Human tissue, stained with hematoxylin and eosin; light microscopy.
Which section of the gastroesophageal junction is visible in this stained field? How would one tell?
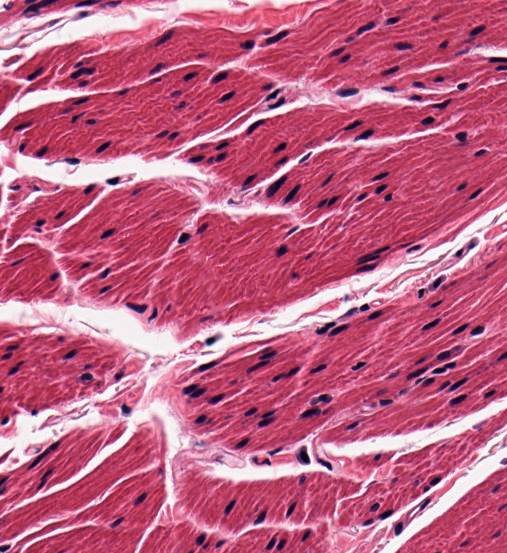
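What you're looking at is smooth muscle. Notice that the fibres are cut lengthwise and run roughly parallel, slanting obliquely across the field.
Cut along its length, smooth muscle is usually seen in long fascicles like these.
Look closely at the cytoplasm: it is deep pink with a fine lengthwise fibrillar texture.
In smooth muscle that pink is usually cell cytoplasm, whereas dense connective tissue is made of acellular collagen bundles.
Between the fibres there is only scant connective tissue with a few slender nuclei, and no fat cells anywhere.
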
